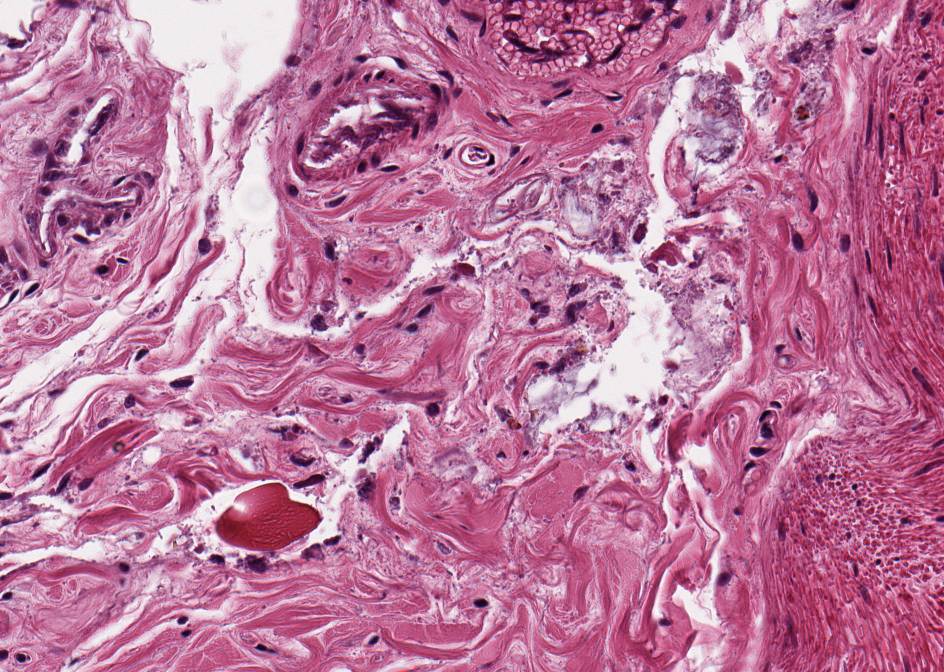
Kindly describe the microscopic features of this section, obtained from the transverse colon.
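Dense, wavy, eosinophilic collagen bundles fill most of the field. A compact smooth muscle bundle with elongated nuclei runs roughly vertically at upper right. At lower right, cross-cut smooth muscle forms small round stippled profiles. Right of centre, pale grey-violet granular amorphous material fills clefts between bundles.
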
